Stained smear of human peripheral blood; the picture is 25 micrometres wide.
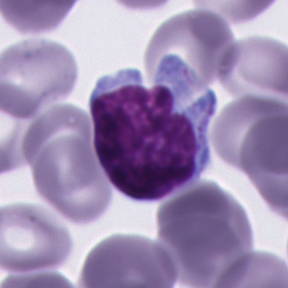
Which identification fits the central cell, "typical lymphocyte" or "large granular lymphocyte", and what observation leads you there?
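I'd call it a typical lymphocyte rather than a large granular lymphocyte. What tips it is the scant cytoplasm, lying mainly above and to the right of the nucleus.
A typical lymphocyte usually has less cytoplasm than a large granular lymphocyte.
That cytoplasm is a pale greyish blue, and the chromatin is dark purple and coarsely clumped, with paler streaks between the clumps. The nucleus, about 10 micrometres across, forms the smooth, rounded lower edge of the cell.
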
